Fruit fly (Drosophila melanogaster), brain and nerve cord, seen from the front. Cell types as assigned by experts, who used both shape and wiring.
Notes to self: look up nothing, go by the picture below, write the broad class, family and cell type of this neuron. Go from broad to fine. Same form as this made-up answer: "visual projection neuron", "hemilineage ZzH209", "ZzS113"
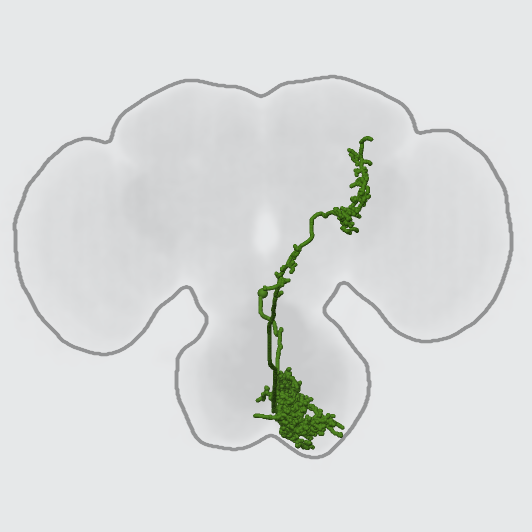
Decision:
"ascending neuron", "hemilineage 09B", "AN09B004"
